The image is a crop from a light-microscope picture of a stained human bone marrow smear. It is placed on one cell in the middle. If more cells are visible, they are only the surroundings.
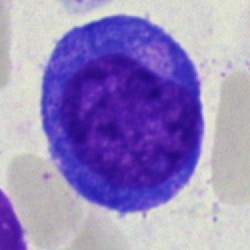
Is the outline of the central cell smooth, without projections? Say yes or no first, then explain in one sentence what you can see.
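Yes. The cell outline is round to oval with a smooth border.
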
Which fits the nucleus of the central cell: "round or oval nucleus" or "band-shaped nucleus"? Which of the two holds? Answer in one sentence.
There is a compact round or oval nucleus in this cell.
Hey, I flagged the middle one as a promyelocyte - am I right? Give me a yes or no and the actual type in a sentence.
Yes, the cell found at the centre of the crop is a promyelocyte.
